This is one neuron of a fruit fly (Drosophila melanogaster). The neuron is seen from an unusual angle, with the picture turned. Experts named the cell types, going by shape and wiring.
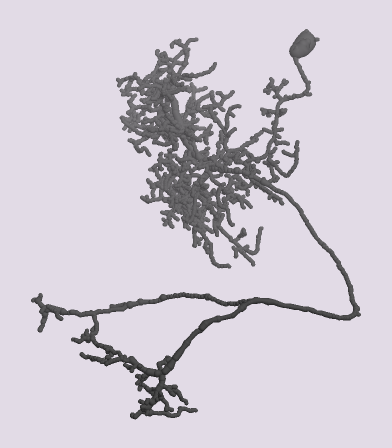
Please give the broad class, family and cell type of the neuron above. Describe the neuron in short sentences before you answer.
The picture shows dozens of branch ends. As drawn here it is about as wide as it is tall. This is a nerve-cord intrinsic neuron. Its family is hemilineage 19A. Its cell type is IN19A014.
